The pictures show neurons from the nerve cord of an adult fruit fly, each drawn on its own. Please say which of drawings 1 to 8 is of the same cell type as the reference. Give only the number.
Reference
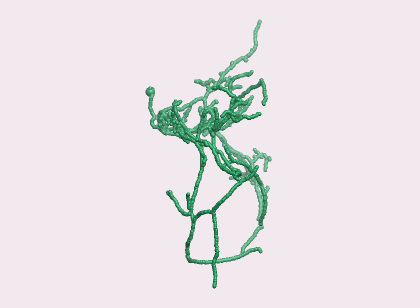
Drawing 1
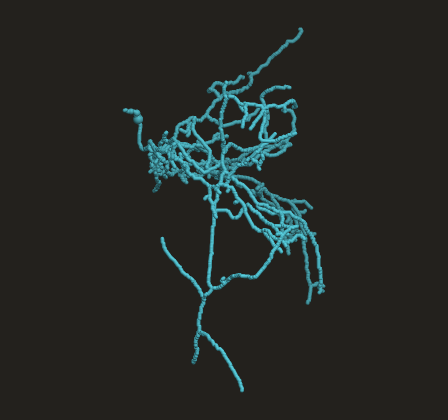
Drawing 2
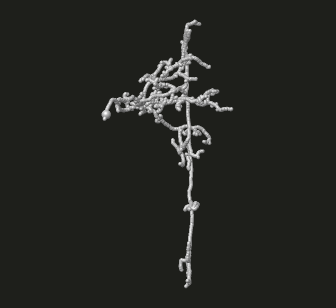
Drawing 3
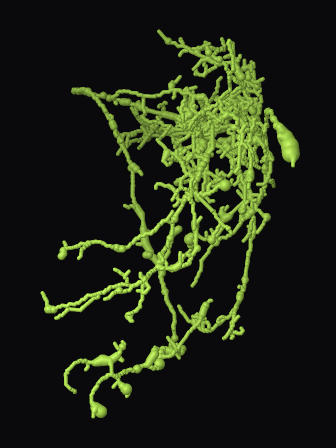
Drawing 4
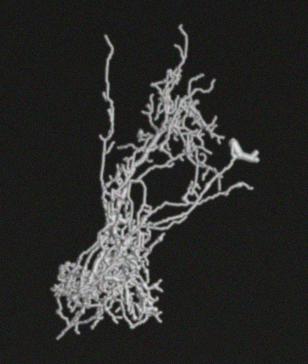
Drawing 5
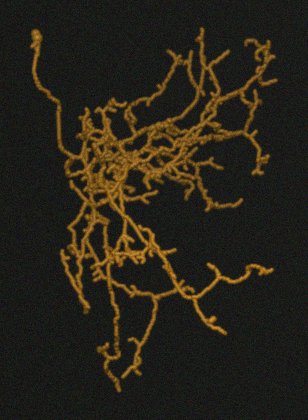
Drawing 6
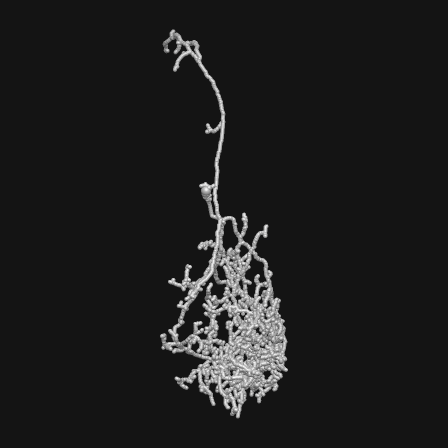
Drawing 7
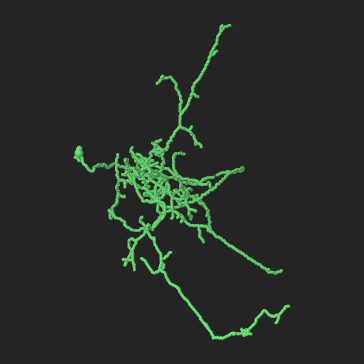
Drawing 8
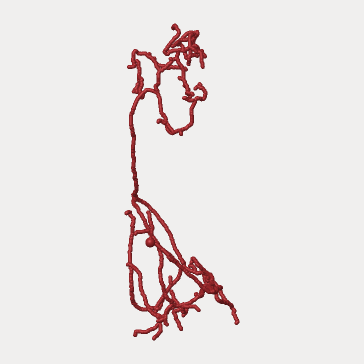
1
